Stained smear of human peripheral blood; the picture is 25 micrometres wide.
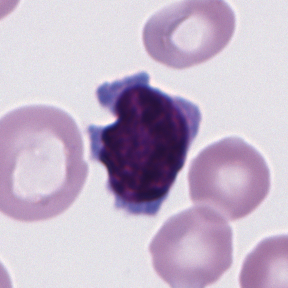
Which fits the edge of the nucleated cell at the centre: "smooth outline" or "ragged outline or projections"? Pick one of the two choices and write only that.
Ragged outline or projections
